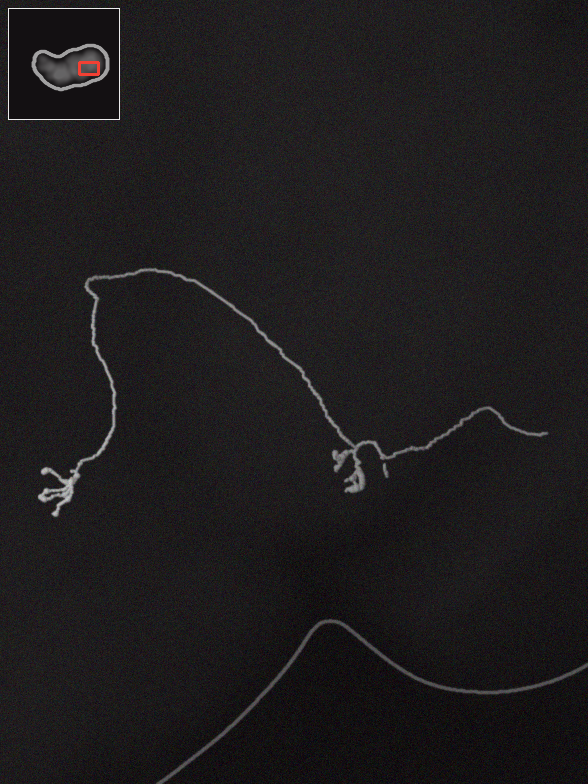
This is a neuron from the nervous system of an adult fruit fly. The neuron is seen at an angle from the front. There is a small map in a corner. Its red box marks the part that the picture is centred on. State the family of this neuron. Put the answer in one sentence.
The family is class olfactory.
